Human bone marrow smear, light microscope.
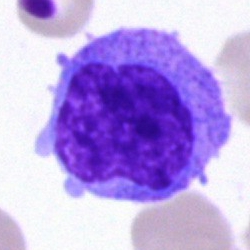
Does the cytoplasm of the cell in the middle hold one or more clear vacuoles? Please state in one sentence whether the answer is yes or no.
No, the cell's cytoplasm contains no vacuoles.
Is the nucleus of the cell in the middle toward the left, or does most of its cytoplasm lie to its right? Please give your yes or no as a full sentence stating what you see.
Yes, its nucleus sits toward the left side of the cell.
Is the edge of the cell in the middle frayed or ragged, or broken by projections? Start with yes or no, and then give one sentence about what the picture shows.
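Yes. Small blunt cytoplasmic blebs protrude from the left edge of the cell.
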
